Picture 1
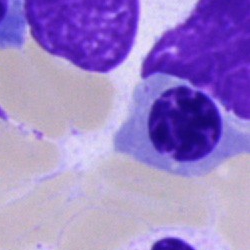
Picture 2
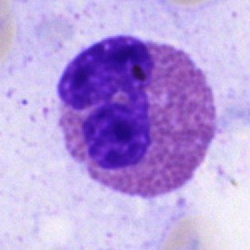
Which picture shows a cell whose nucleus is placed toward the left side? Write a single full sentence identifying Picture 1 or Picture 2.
Picture 2 shows a cell whose nucleus lies toward the left.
